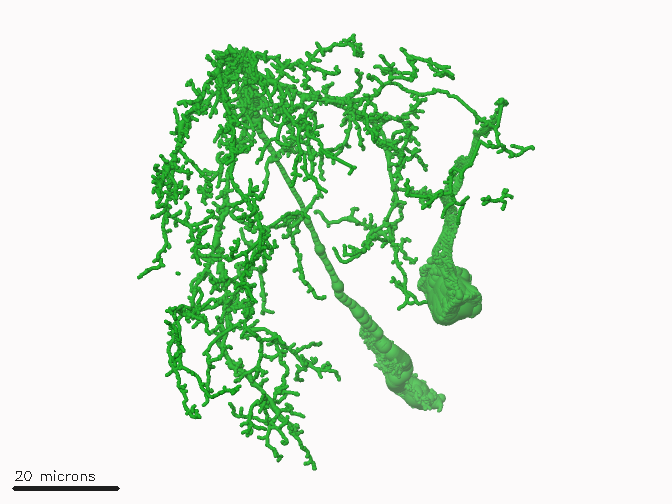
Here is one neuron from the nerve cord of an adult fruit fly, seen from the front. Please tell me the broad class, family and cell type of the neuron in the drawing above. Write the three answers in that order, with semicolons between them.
motor neuron of the nerve cord; hemilineage 20B.21B.22B; Sternal posterior rotator MN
